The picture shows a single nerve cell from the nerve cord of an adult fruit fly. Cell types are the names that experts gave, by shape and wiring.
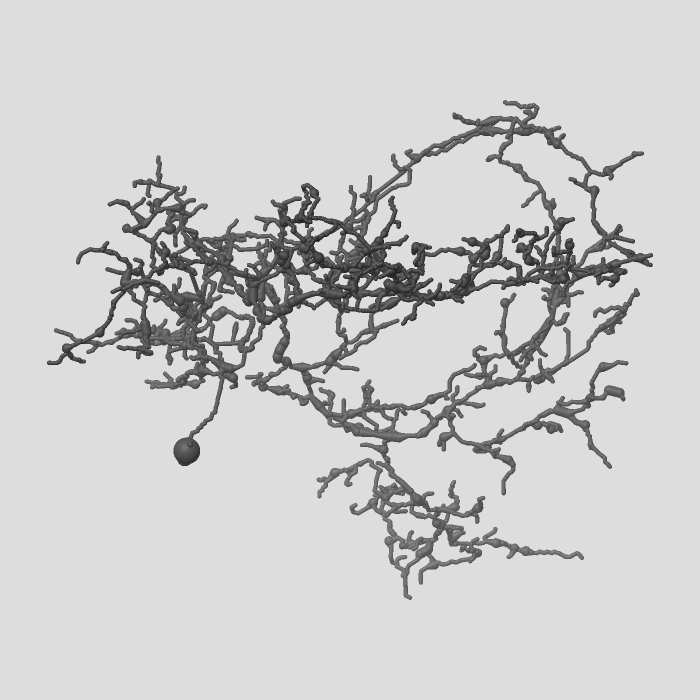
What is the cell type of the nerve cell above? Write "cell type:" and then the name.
cell type: IN00A031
